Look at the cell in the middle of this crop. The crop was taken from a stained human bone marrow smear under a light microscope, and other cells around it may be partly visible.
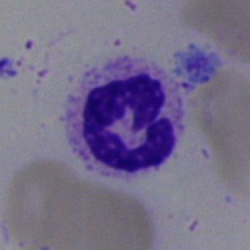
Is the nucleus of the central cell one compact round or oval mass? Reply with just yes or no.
No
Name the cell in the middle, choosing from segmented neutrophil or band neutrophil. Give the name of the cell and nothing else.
segmented neutrophil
